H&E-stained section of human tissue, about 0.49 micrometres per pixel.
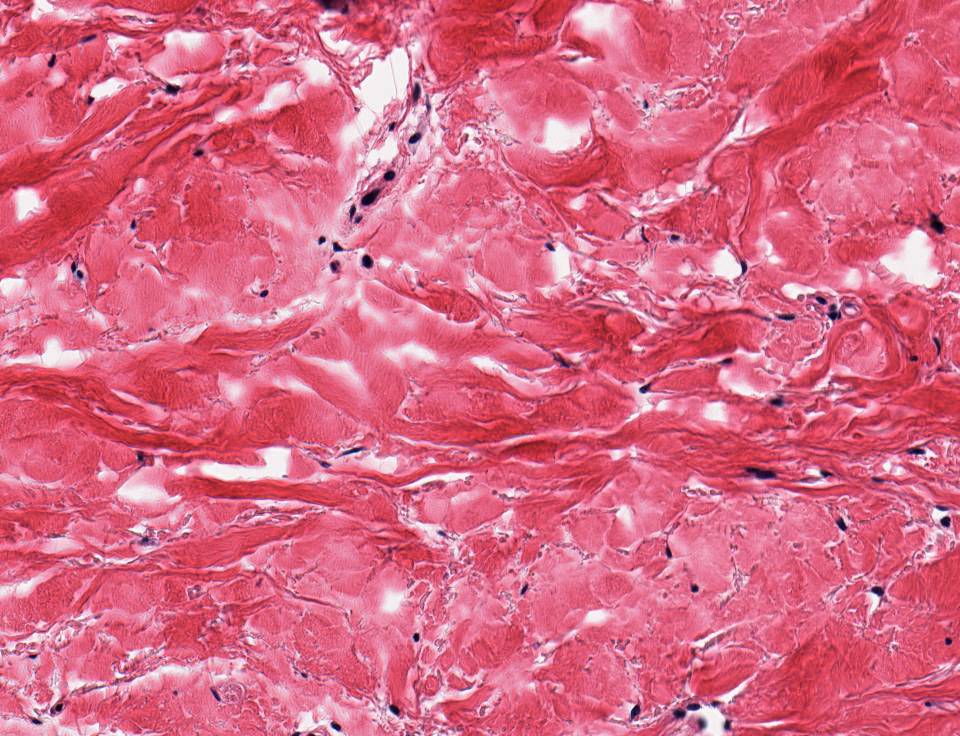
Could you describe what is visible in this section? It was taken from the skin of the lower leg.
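You'll see darker red fibrous bands running roughly horizontally across the field, clearest through the middle. Tucked between them are paler pink, glassy, rounded masses of homogeneous material. Nuclei are sparse and widely scattered: small, dark, oval to spindle-shaped, with little visible cytoplasm.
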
